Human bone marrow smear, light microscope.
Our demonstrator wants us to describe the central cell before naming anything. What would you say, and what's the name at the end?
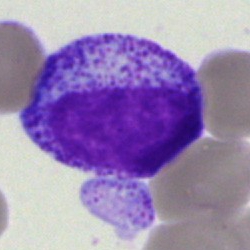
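A single broad, unlobed nucleus fills the lower part of the cell. Along the upper side the cytoplasm forms a crescent, its background pale between the granules. Numerous purple-red granules crowd this cytoplasm, and granules also lie over the margins of the nucleus. This is a myelocyte.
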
